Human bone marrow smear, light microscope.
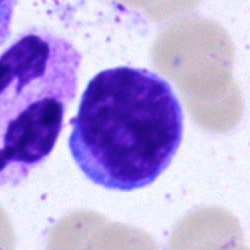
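Lymphocyte, round and smooth-edged, its nucleus filling most of the cell. What remains is a thin rim of deep blue cytoplasm, widest at the lower left. The chromatin is dark purple and clumped, with paler patches between the clumps.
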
